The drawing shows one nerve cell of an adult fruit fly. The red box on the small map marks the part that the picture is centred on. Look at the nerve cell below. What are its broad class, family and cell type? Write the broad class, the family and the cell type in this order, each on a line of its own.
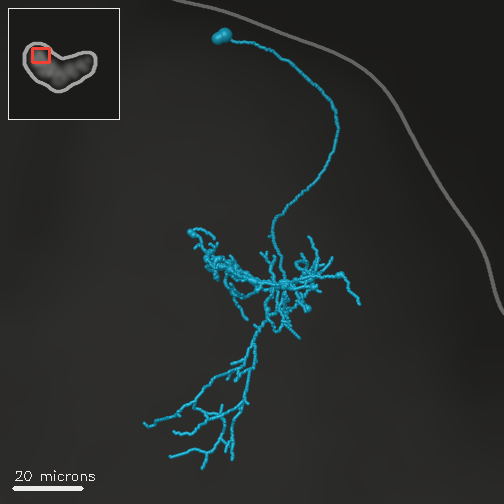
central-brain intrinsic neuron
hemilineage SLPad1_posterior
CB3396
